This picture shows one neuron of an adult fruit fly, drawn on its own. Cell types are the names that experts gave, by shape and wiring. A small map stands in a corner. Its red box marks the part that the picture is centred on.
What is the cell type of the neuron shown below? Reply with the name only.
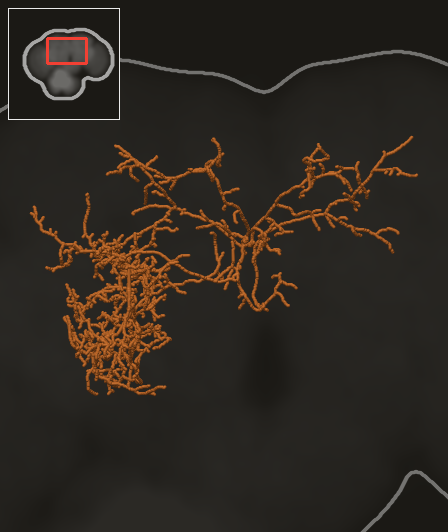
PLP216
